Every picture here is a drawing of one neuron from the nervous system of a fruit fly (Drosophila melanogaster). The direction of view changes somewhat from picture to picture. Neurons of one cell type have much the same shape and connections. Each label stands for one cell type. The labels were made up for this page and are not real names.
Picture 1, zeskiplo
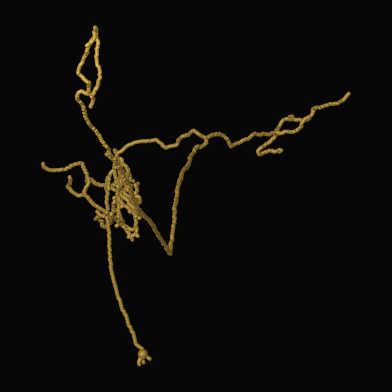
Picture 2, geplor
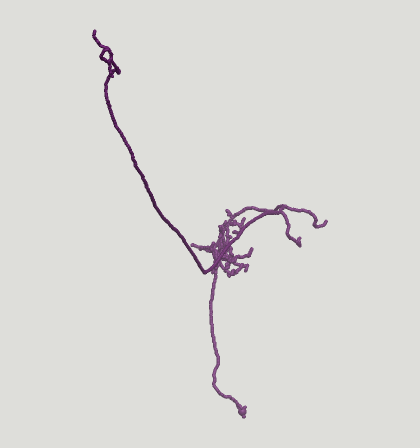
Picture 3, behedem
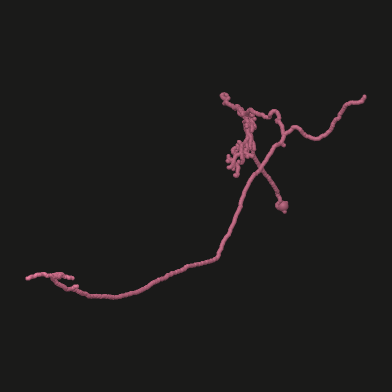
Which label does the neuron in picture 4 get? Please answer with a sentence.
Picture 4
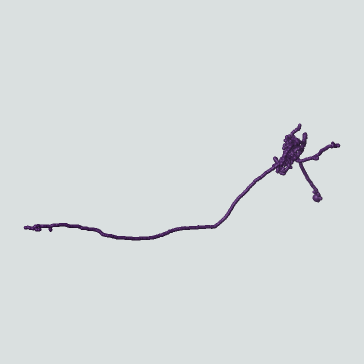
It belongs to zeskiplo.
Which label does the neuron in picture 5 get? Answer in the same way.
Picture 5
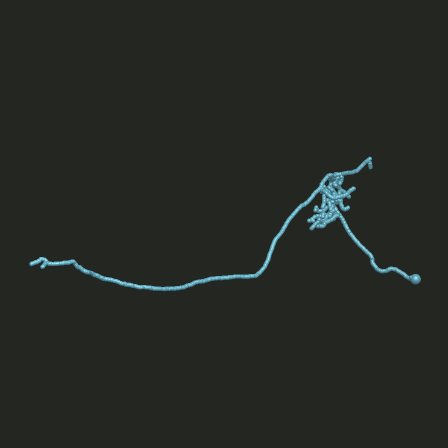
It belongs to geplor.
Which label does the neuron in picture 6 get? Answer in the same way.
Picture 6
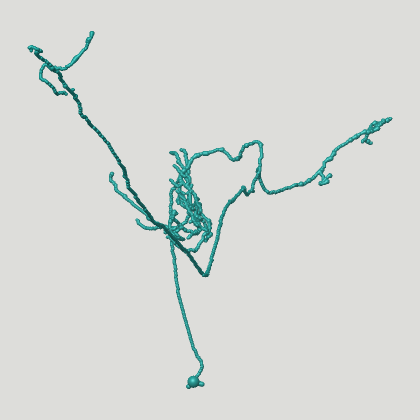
It belongs to zeskiplo.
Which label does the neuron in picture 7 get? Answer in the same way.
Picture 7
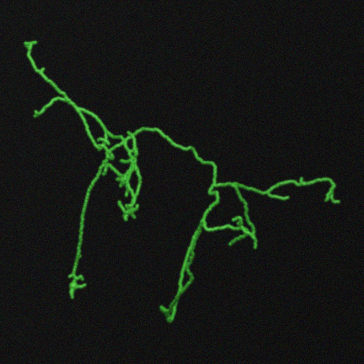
It belongs to behedem.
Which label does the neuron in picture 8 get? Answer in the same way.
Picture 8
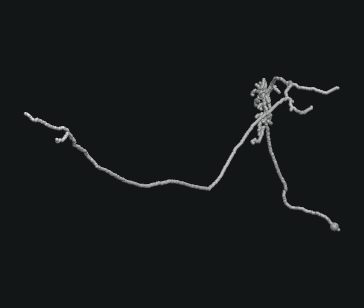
It belongs to geplor.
